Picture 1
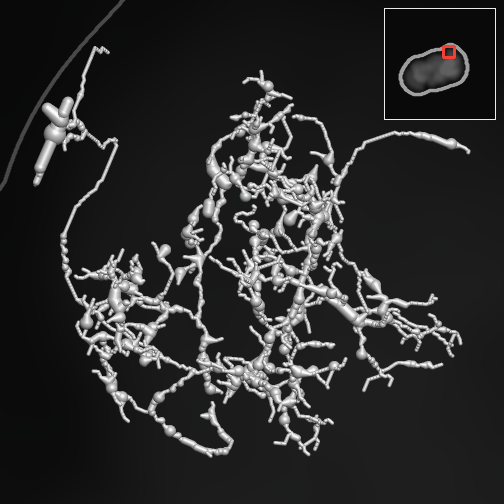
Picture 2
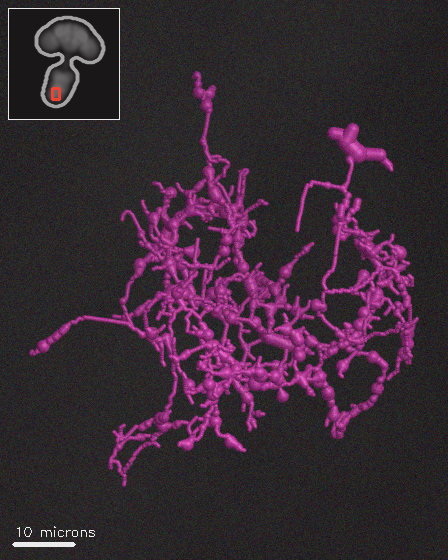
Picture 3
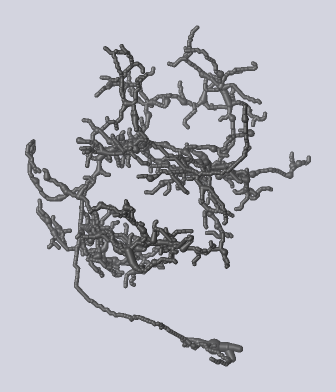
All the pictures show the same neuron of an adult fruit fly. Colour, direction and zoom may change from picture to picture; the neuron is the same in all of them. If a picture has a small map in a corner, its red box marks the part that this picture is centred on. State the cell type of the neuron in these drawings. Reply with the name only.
INXXX401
